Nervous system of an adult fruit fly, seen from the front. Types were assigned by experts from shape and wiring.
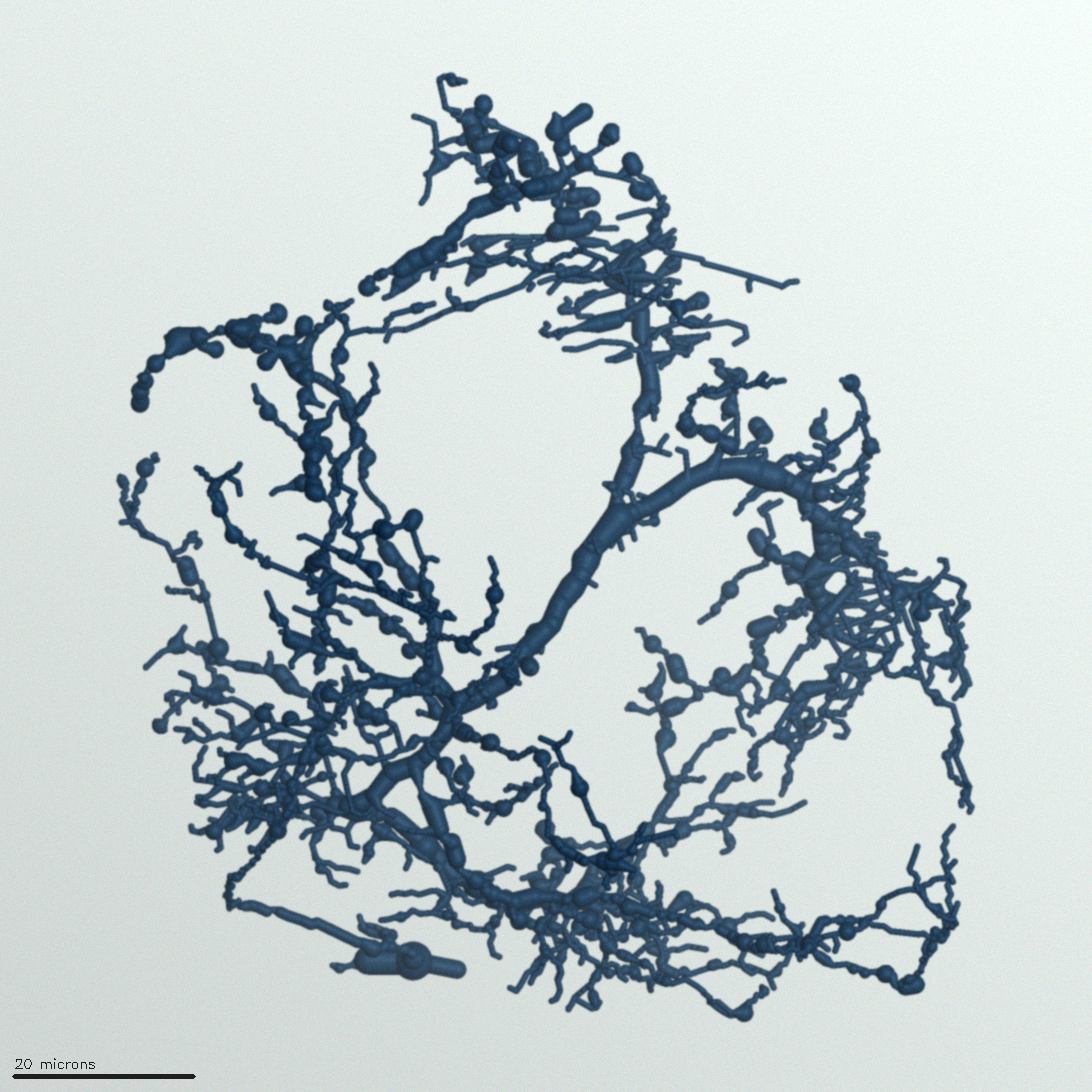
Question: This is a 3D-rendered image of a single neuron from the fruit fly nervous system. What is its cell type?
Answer: IN16B024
